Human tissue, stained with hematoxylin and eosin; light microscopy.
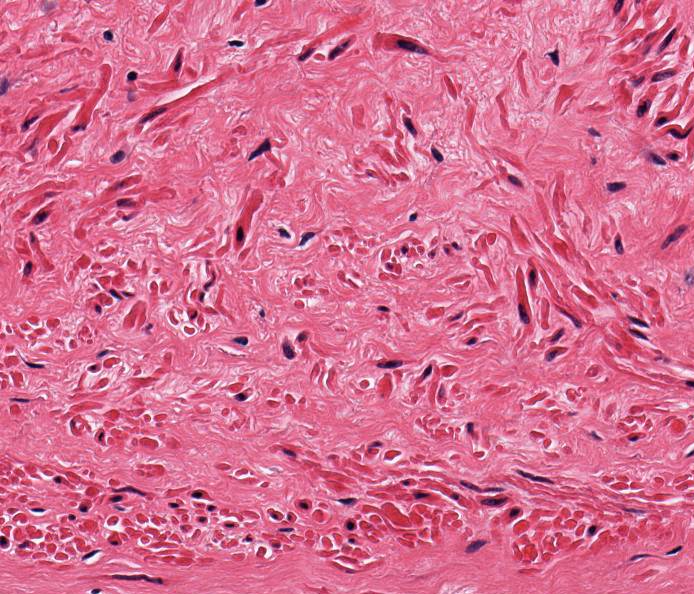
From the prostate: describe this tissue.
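Upper half: smooth muscle cells mostly cut lengthwise, seen as elongated spindles. Pale pink wavy collagen fills much of the space between muscle bundles and takes up a large share of the field. No epithelium or glands anywhere. No fat cells.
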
